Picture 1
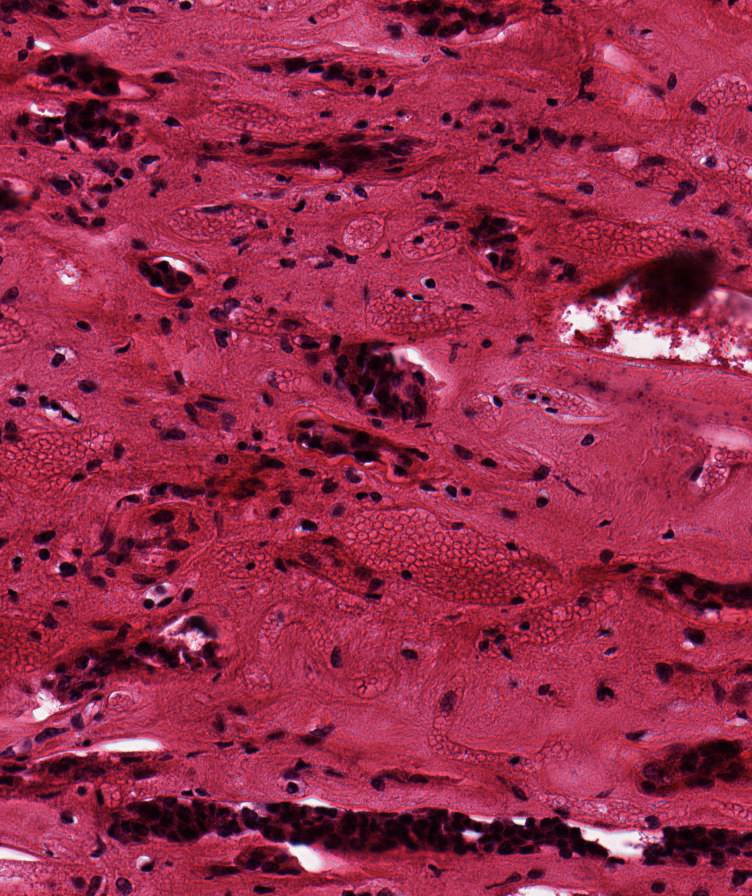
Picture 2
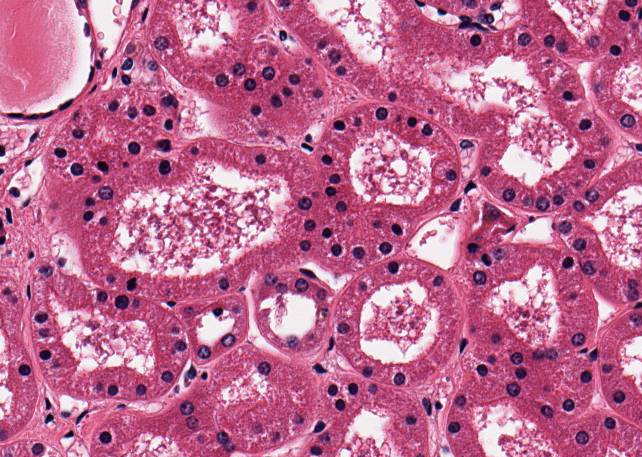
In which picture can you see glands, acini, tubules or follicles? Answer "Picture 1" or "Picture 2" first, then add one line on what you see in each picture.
Picture 2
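What picture 1 shows: No glands or epithelium-lined surfaces are seen anywhere in the field.
What picture 2 shows: The whole field is filled with closely packed tubules cut in round and oval cross-section.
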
